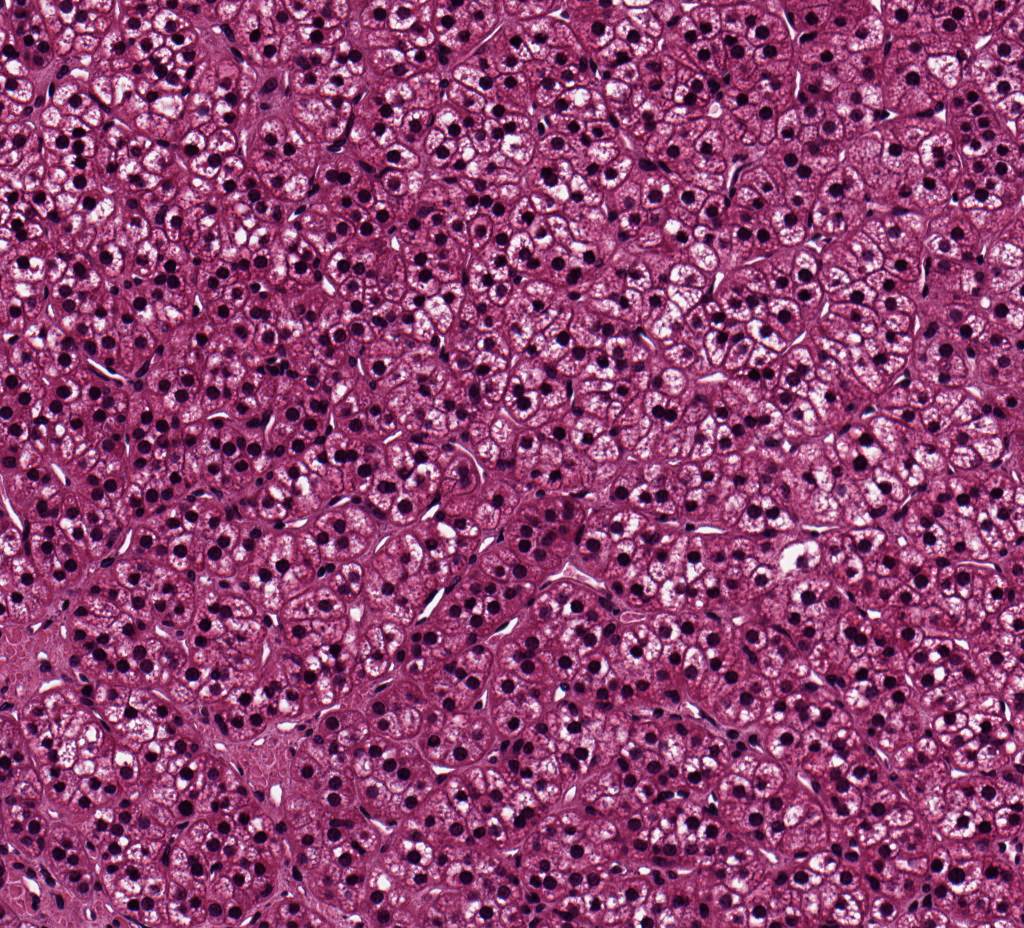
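Adrenal gland, haematoxylin and eosin. Throughout the field, cells are arranged in small rounded nests and short cords separated by thin partitions. Each cell has abundant pale cytoplasm filled with many small clear vacuoles, giving a foamy appearance, and a single small, round, dark-staining nucleus. Fibrous stroma is scant, with no broad collagen bands anywhere.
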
